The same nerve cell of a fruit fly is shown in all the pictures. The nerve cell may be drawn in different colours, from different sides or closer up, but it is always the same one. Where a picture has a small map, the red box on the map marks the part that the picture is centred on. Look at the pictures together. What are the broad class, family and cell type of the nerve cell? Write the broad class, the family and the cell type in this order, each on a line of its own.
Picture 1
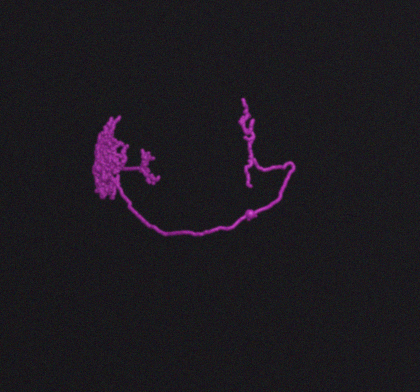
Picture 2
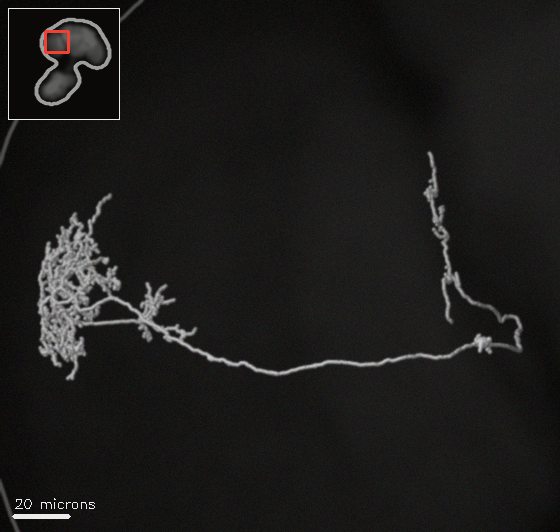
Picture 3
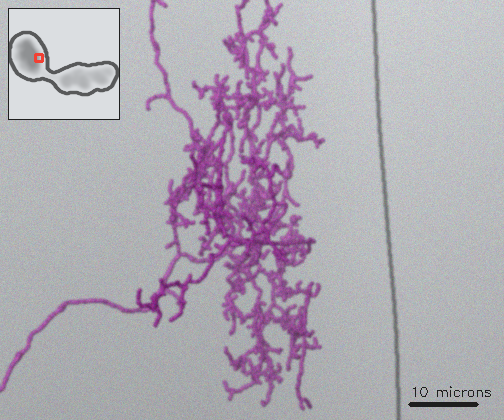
optic-lobe intrinsic neuron
MeLo
MeLo7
